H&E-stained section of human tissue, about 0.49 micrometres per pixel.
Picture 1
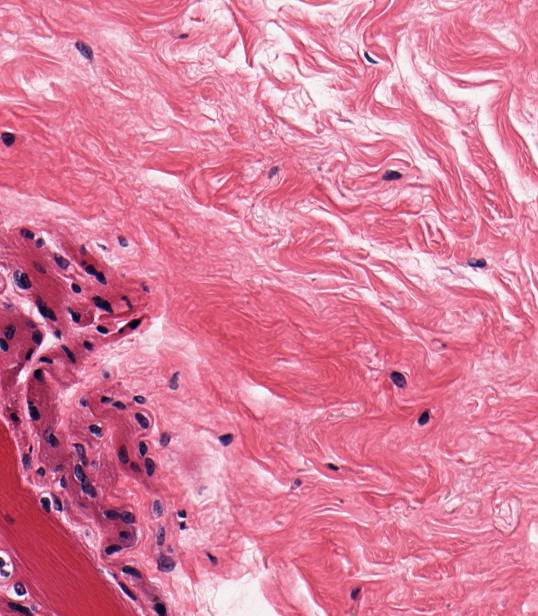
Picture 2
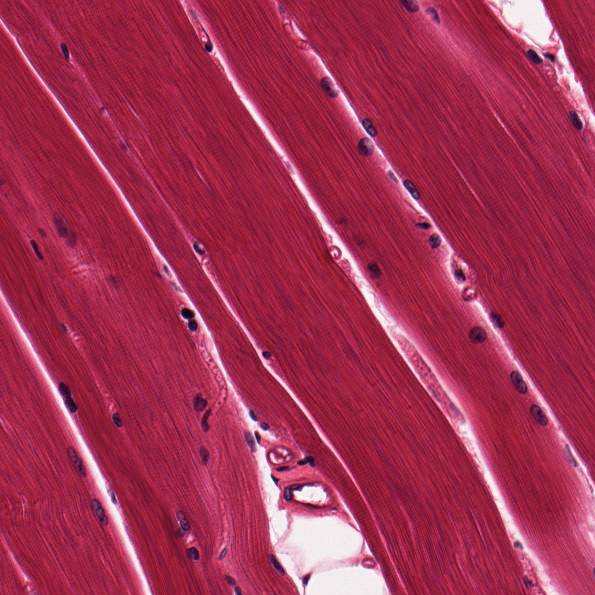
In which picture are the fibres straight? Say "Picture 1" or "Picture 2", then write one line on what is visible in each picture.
Picture 2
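In picture 1: The collagen bundles stain pink and have a wavy outline.
In picture 2: The fibres run straight side by side without branching or joining one another.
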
